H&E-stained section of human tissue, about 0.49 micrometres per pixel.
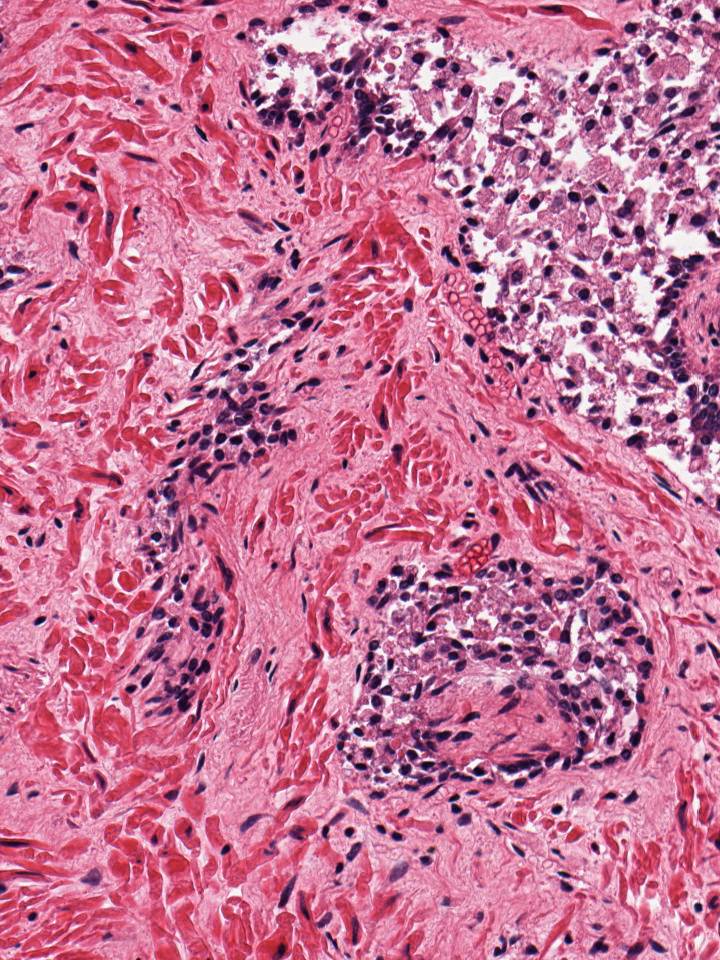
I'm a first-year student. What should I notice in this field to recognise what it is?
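Fibromuscular stroma fills the left and lower parts of the field. There, bright red, elongated fibre bundles run in many different directions, with mostly spindle-shaped nuclei scattered among them.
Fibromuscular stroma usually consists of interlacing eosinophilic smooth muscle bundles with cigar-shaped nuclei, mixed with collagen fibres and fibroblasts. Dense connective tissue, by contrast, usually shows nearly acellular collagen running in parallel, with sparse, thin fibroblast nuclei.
No epithelium is present anywhere.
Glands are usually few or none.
The upper right corner holds a loose area of many scattered cells separated by small clear spaces.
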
